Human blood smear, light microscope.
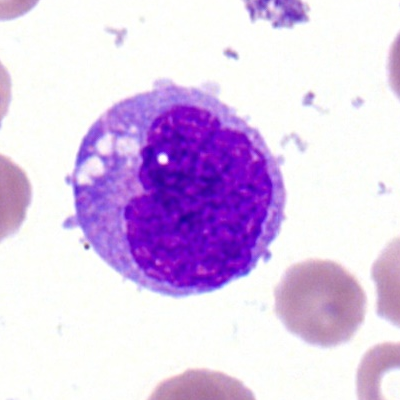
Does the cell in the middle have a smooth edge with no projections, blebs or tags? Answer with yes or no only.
No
